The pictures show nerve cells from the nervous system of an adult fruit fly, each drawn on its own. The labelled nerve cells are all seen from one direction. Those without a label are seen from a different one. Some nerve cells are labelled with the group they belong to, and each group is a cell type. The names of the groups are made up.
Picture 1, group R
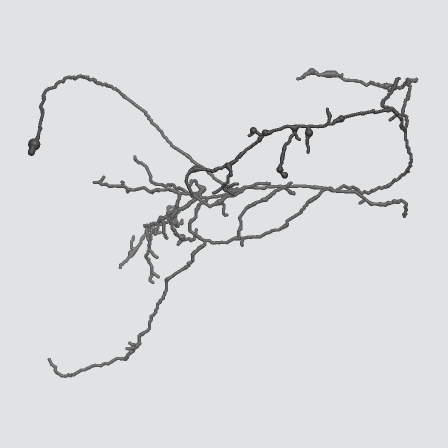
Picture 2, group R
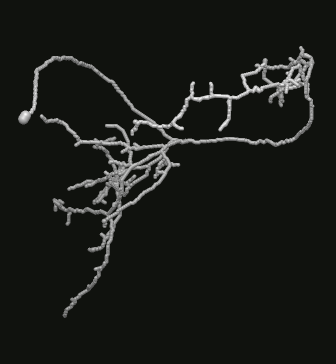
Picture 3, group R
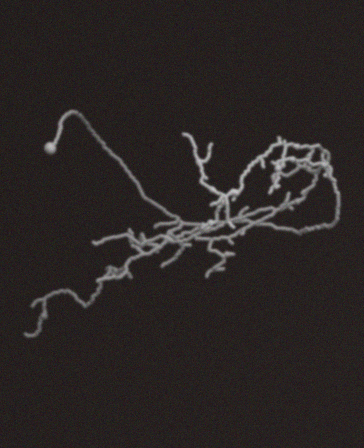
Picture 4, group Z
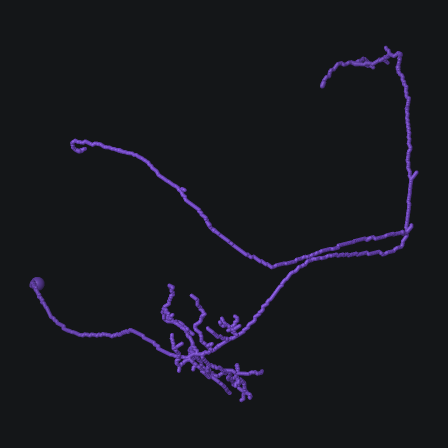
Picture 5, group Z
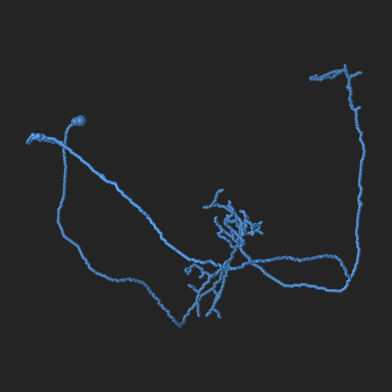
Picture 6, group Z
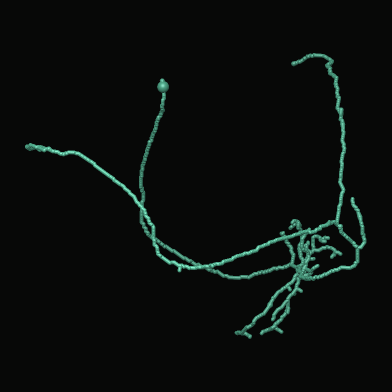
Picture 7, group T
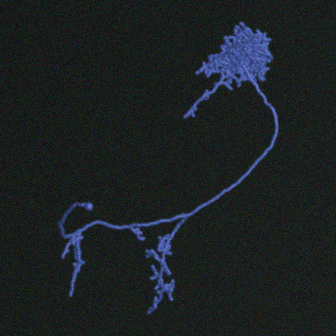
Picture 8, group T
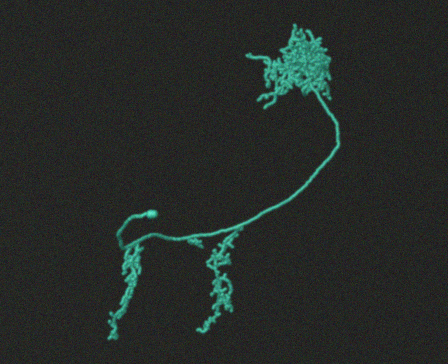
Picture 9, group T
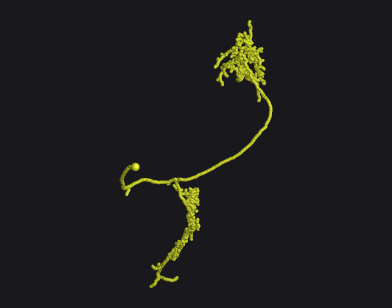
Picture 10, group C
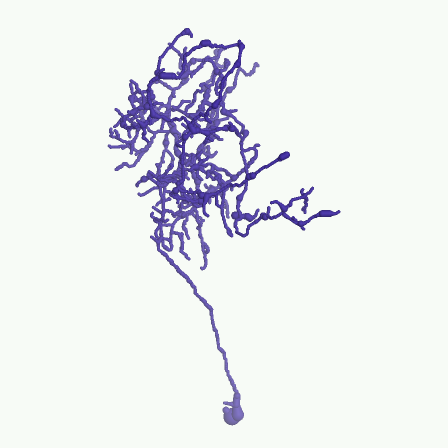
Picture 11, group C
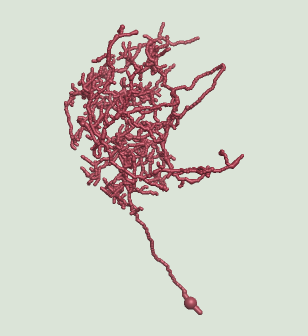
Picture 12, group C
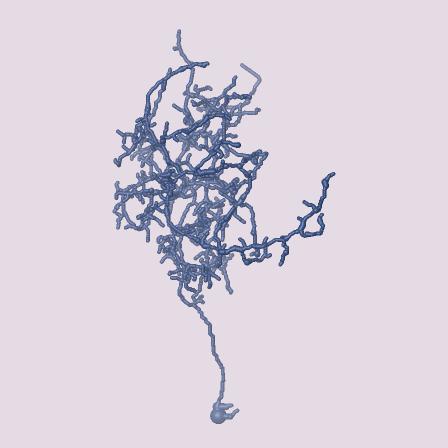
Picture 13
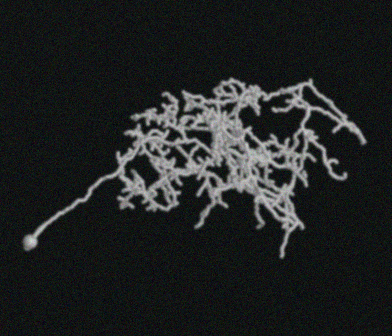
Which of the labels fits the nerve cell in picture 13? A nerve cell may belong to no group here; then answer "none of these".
group C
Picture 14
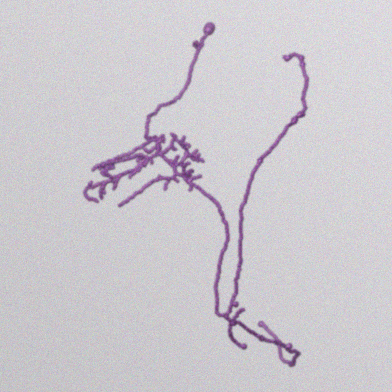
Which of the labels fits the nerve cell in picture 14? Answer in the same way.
group Z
